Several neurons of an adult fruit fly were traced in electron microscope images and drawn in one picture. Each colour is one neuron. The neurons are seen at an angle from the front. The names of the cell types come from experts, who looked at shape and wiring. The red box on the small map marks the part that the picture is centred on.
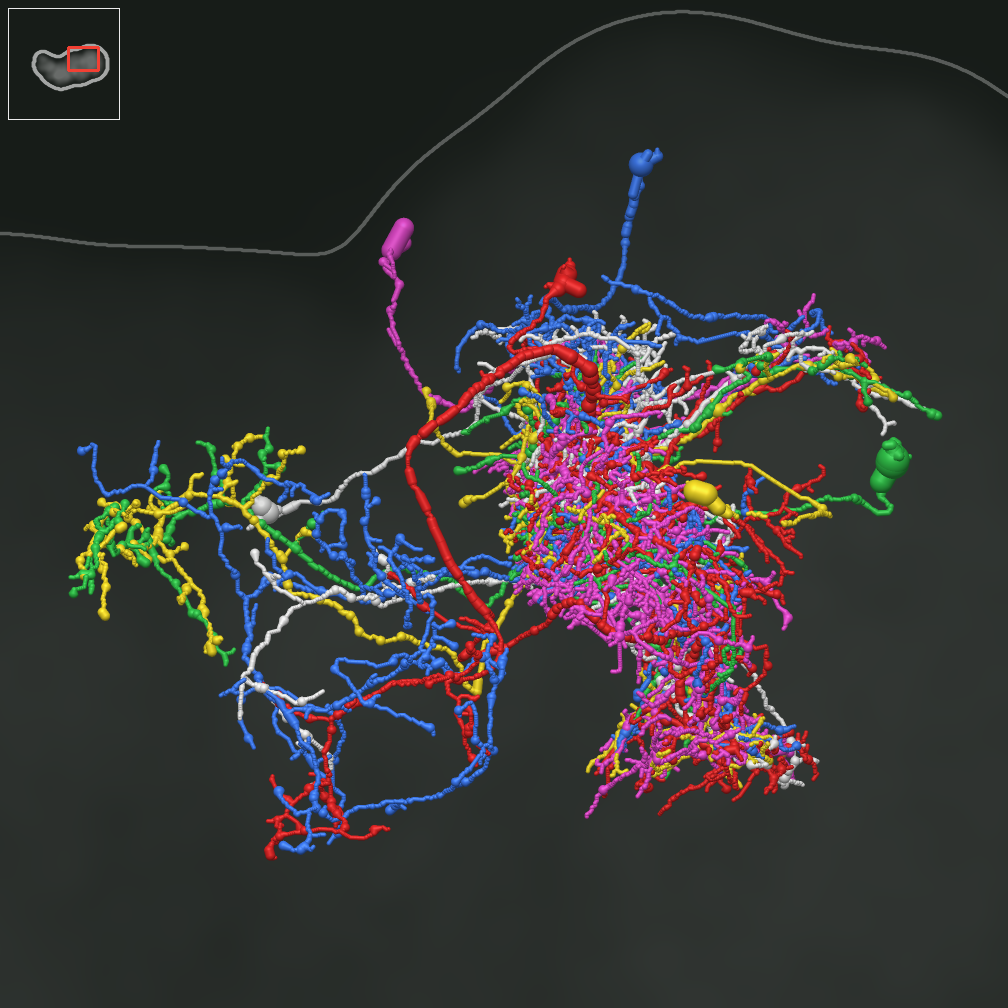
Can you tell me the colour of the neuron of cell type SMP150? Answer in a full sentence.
The colour is yellow.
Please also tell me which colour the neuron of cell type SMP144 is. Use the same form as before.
The colour is green.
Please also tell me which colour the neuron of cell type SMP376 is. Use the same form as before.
The colour is magenta.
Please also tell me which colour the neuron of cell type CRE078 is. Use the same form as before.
The colour is white.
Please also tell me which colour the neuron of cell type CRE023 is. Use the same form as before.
The colour is red.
